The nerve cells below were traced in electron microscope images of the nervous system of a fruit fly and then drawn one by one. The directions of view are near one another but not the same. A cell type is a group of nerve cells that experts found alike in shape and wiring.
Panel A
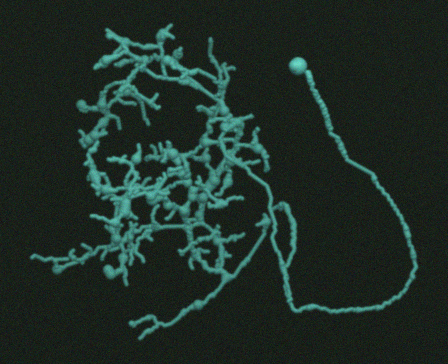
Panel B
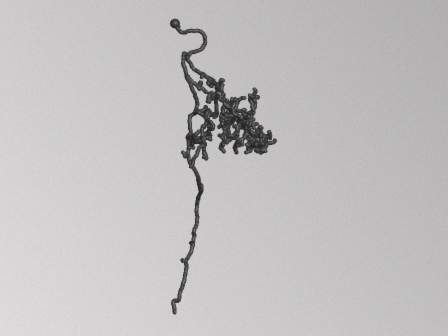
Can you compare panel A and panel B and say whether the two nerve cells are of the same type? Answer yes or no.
no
